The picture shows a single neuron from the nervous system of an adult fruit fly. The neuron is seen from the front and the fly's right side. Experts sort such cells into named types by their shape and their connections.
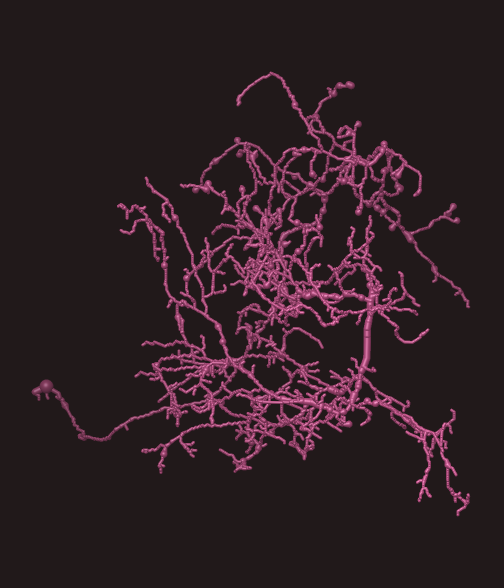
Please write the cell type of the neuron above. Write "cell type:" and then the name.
cell type: INXXX242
